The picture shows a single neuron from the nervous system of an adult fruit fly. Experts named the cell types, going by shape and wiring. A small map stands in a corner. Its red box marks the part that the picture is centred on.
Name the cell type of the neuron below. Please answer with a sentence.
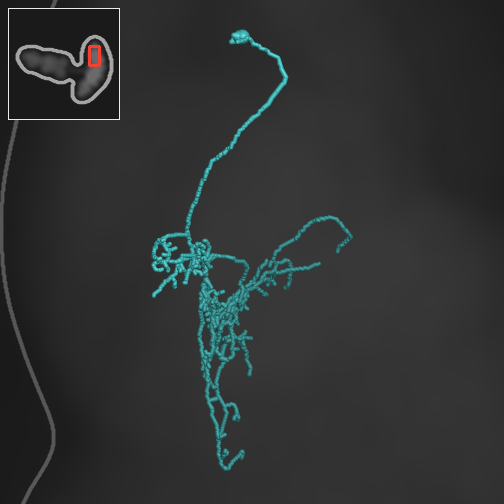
The cell type is SLP364.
